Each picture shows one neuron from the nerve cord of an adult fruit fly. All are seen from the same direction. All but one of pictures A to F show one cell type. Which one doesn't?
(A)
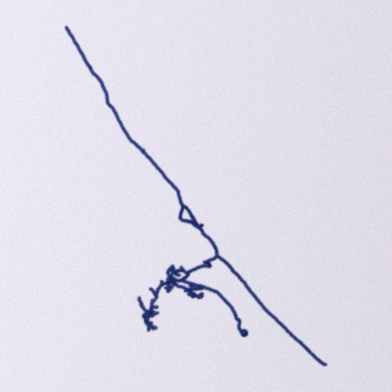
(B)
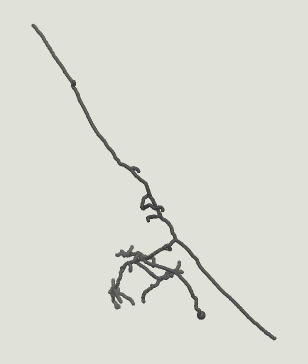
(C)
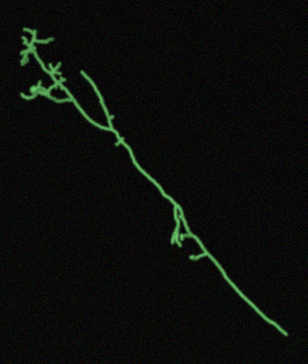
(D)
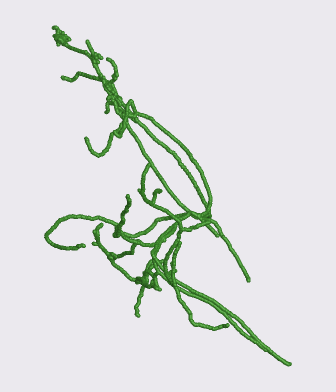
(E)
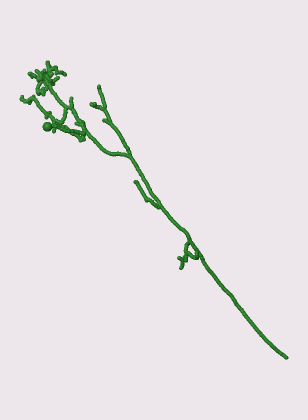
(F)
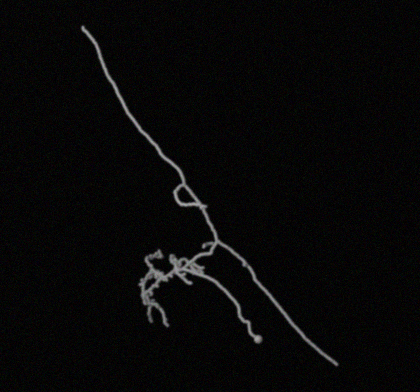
D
